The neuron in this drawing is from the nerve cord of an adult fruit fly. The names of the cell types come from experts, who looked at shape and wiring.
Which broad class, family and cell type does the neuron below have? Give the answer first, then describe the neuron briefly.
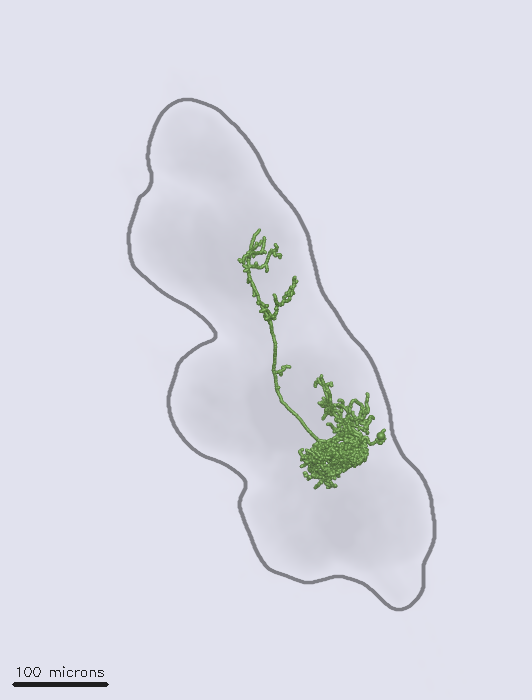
It is a nerve-cord intrinsic neuron. The family is hemilineage 17A. Its cell type is IN17A023. From top to bottom in the picture it spans about 300 microns. As drawn here it is taller than it is wide.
